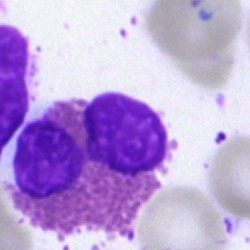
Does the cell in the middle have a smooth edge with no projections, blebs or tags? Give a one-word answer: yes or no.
No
